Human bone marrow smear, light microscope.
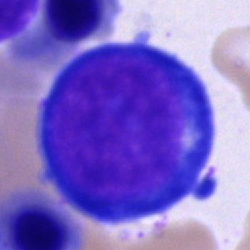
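Proerythroblast, central cell, stained bone marrow smear: deep blue cytoplasm and fine, evenly spread chromatin without coarse clumps. A small pale area lies at the right edge of the nucleus, and a small round bleb protrudes from the lower right edge of the cell.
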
